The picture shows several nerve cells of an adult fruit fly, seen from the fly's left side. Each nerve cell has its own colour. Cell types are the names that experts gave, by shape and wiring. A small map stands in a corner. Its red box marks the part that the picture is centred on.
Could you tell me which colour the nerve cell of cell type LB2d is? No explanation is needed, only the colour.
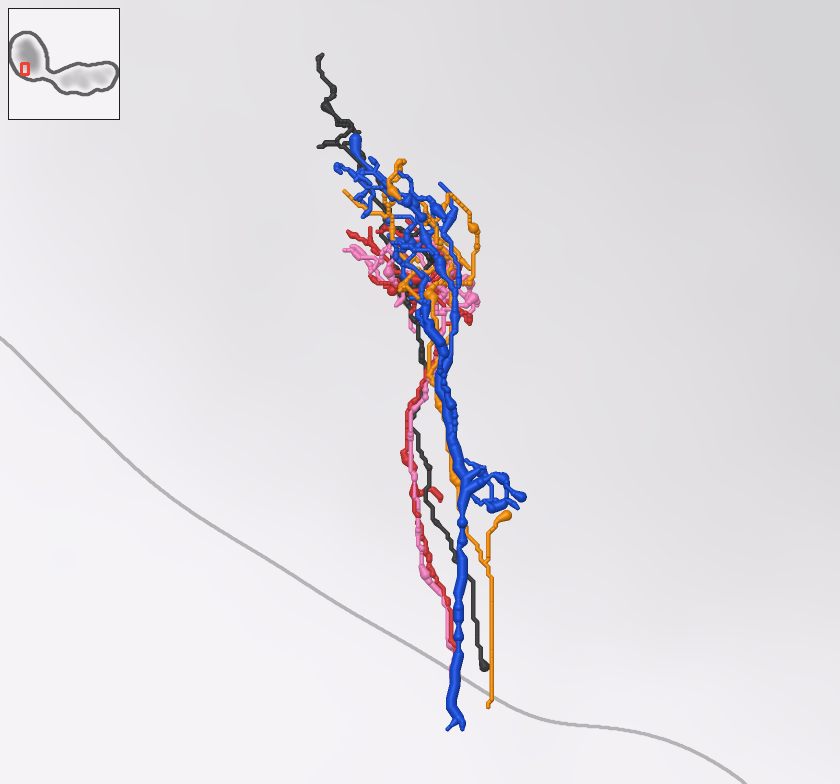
black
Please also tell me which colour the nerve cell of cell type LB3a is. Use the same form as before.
red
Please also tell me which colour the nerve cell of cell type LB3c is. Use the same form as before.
blue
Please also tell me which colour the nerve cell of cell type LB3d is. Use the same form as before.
orange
